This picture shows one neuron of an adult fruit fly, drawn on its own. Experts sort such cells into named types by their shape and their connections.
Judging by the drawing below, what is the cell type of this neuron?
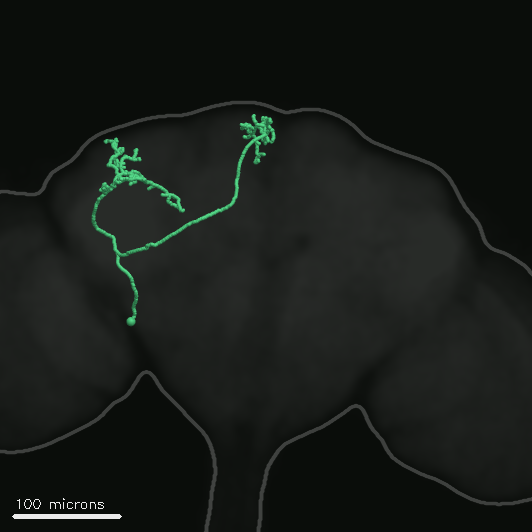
SMP569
